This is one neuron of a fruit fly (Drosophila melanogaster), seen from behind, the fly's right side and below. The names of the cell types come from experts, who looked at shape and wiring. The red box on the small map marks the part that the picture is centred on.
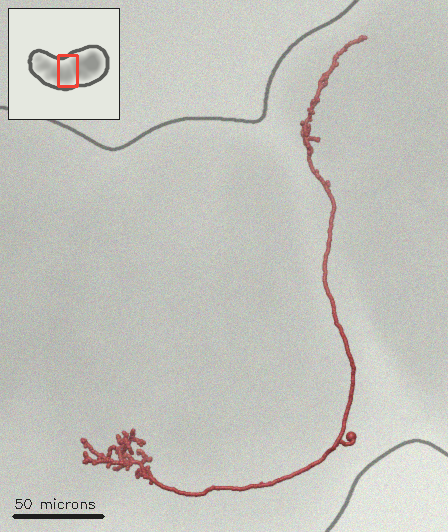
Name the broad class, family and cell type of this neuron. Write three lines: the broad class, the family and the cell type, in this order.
visual projection neuron
MeVP
MeVP10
